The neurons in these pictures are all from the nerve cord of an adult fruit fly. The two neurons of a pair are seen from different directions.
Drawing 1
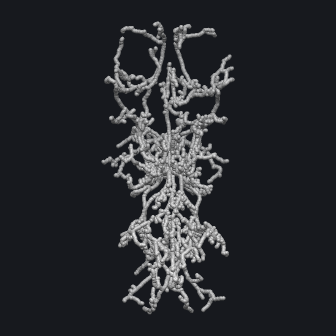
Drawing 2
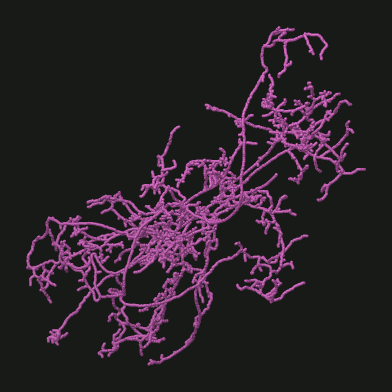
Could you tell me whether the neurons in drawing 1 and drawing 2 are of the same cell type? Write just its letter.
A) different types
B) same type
B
